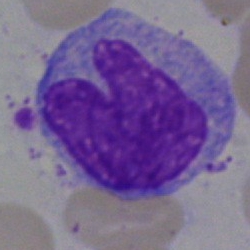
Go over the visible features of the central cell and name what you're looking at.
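Looking at the central cell, its outline is roughly round, though the edge is slightly uneven. The cytoplasm is pale grey-blue, and its rim seems widest on the upper right side of the nucleus. I can't make out any coarse or distinct granules in it. So this is a monocyte.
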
